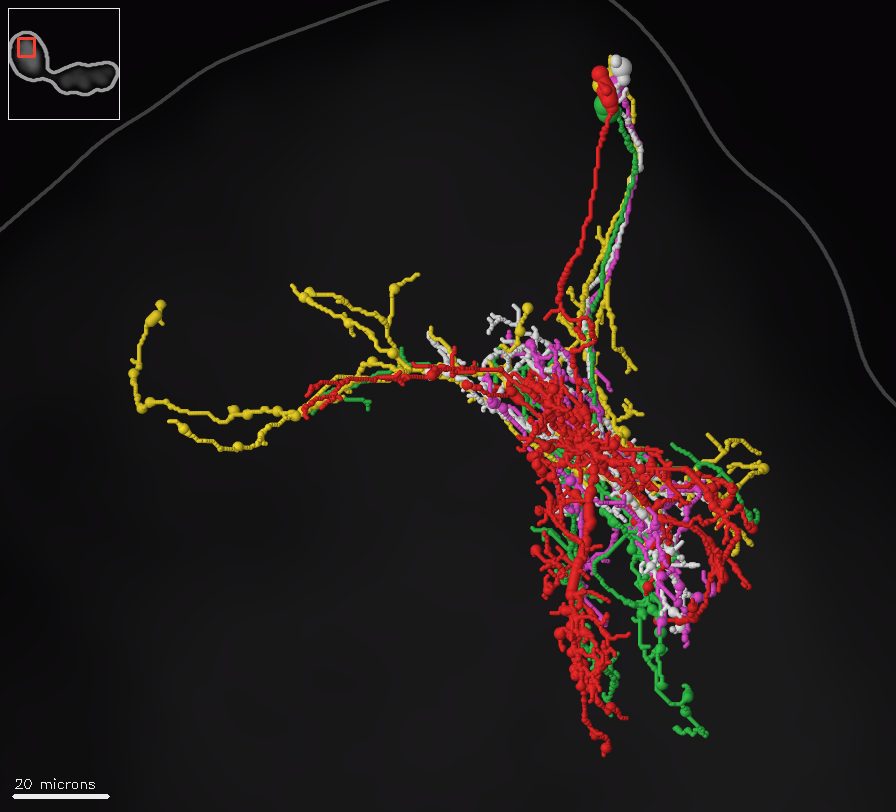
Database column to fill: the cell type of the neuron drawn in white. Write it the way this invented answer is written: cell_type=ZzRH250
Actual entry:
cell_type=CL173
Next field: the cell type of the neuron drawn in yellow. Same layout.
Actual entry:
cell_type=CL172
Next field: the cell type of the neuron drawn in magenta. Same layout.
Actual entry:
cell_type=CB2300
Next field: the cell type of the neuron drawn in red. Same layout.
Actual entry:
cell_type=CL161_a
